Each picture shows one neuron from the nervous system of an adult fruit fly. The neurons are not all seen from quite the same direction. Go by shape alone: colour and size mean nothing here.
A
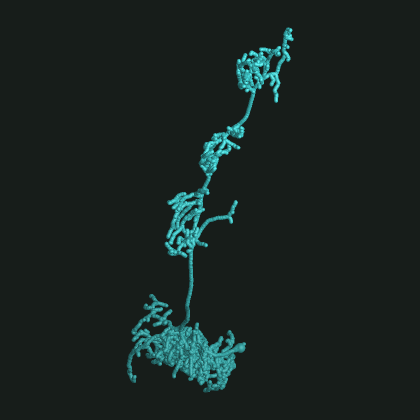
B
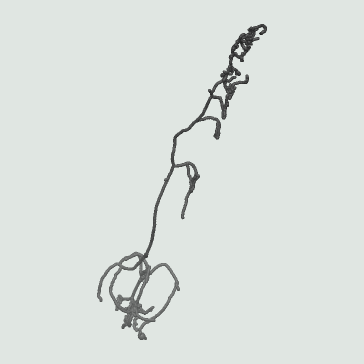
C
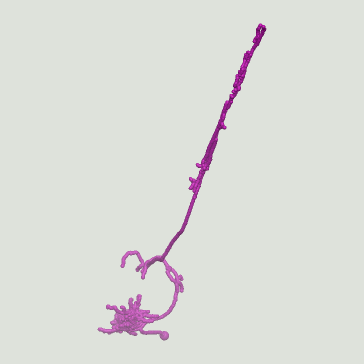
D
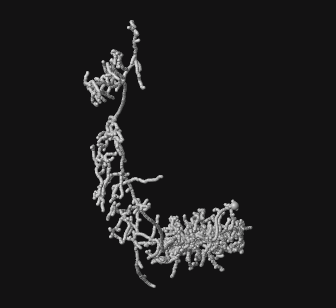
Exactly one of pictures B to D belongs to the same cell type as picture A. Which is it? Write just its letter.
D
